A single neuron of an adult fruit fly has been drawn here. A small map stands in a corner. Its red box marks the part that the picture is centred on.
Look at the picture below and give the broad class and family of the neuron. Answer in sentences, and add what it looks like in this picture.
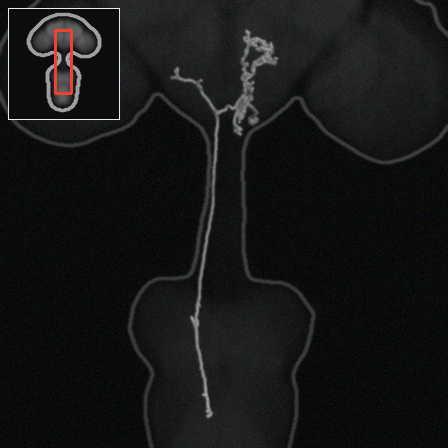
It is a descending neuron. Its family is hemilineage LB6. It runs through the neck, between the brain and the nerve cord. The cell body is at the top of the picture.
